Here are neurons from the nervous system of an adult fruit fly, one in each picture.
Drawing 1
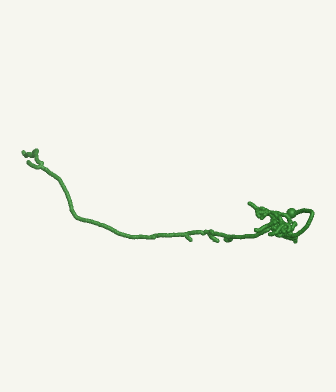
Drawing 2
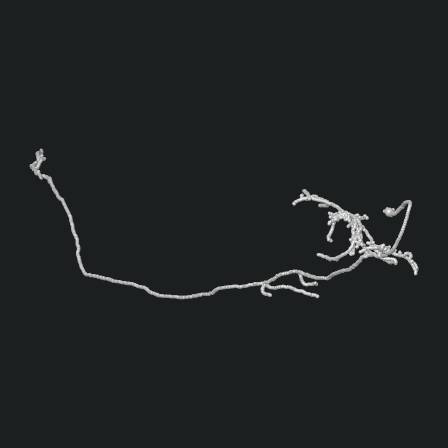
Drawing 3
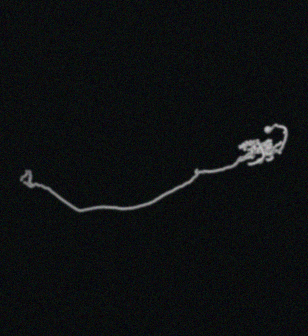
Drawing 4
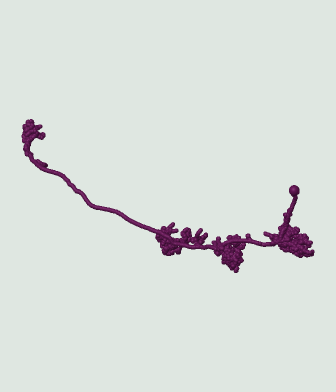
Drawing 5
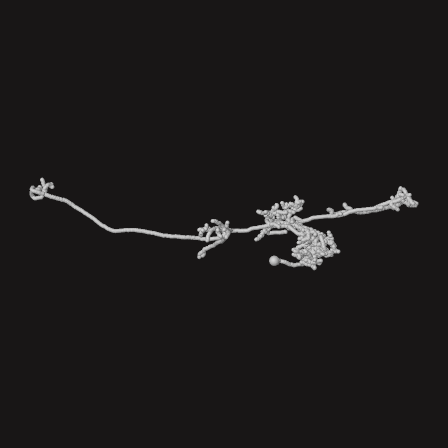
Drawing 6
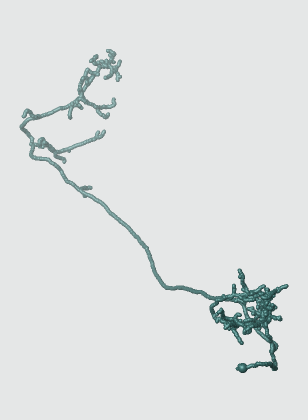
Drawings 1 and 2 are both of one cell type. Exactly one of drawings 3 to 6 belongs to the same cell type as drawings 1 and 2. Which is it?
Drawing 3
